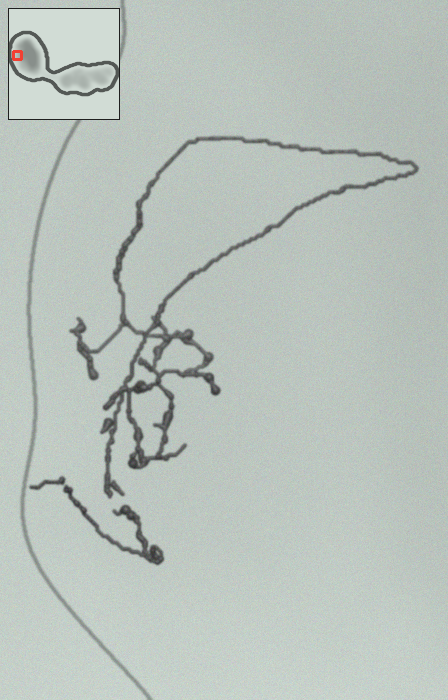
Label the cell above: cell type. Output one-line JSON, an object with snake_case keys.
{"cell_type": "ORN_VA6"}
